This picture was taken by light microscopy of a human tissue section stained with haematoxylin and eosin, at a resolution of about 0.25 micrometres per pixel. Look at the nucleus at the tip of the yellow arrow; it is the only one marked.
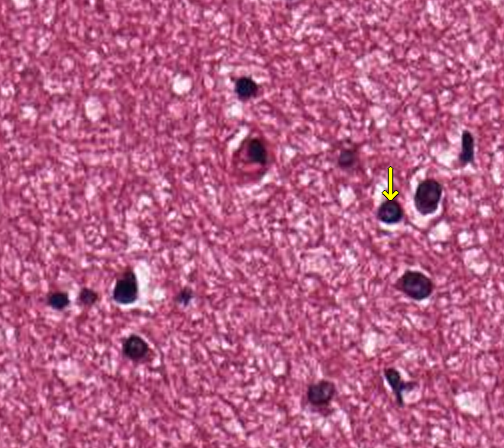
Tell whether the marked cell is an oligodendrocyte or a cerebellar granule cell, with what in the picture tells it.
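Oligodendrocyte. The nucleus is small and round, smaller than the larger oval nucleus lying just to its right. No pink cytoplasm is seen around the nucleus; it sits in a clear space that is widest as a pale crescent along its lower edge.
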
